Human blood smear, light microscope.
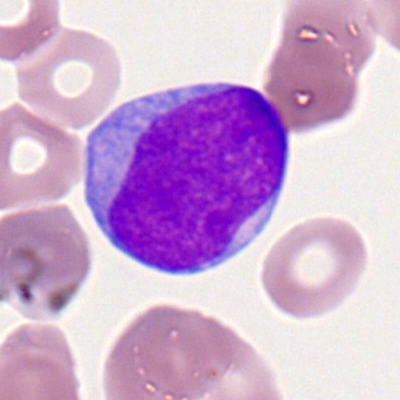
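Myeloblast, its nucleus sitting off-centre toward the right. The chromatin is finely granular and evenly spread, with no dense dark clumps. Over on the left, the blue-stained cytoplasm forms its widest crescent.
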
